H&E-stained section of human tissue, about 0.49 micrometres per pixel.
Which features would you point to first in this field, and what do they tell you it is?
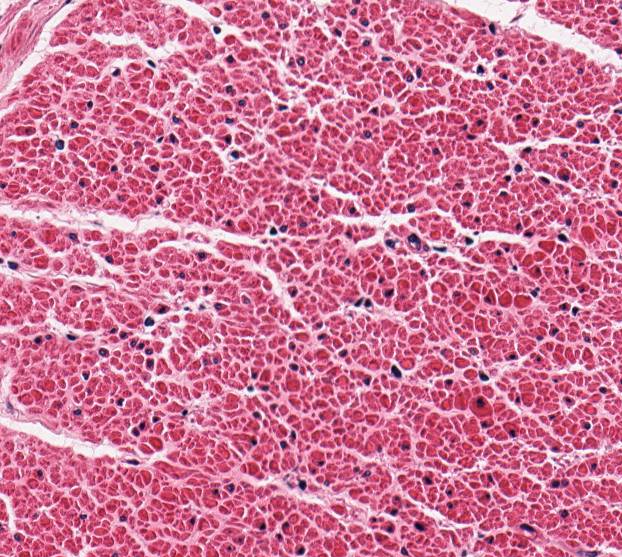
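Answer: smooth muscle. Check one: densely packed muscle cells cut in cross-section fill the whole field as small rounded or polygonal pink profiles.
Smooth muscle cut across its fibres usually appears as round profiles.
Check two: the cytoplasm stains a strong pink to red.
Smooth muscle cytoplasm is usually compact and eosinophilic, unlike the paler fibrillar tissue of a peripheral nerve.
Check three: only a minority of profiles show a nucleus, a small dark blue dot. Check four: no epithelium, glands or fat cells appear anywhere.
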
